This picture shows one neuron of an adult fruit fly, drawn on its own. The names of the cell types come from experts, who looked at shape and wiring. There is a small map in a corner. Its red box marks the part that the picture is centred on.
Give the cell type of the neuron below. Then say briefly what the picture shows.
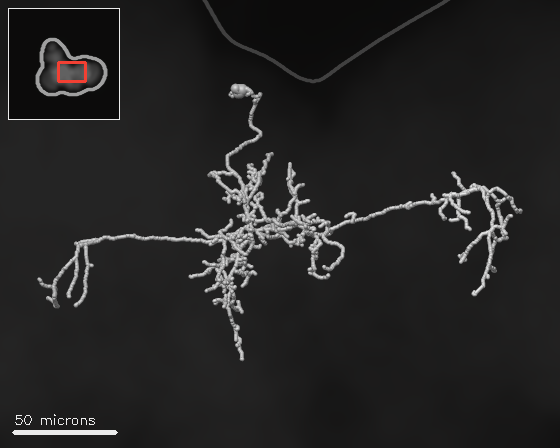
Its cell type is IB044. This is a central-brain intrinsic neuron. The cell body is at the top of the picture. From left to right in the picture it spans about 250 microns. The picture shows dozens of branch ends.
